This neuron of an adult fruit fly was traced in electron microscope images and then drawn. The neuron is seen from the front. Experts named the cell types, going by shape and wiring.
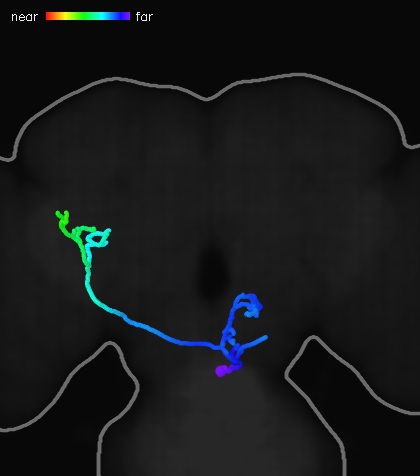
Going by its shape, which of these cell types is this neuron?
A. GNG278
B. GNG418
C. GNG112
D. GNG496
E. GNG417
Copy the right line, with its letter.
B. GNG418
